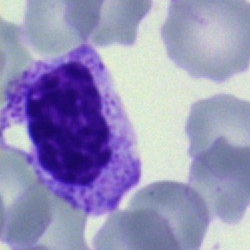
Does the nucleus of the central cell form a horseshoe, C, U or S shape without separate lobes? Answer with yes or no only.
No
